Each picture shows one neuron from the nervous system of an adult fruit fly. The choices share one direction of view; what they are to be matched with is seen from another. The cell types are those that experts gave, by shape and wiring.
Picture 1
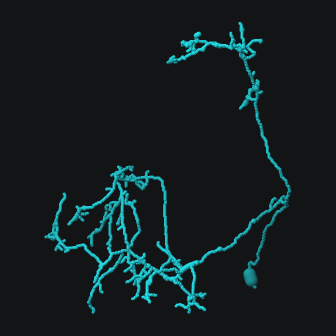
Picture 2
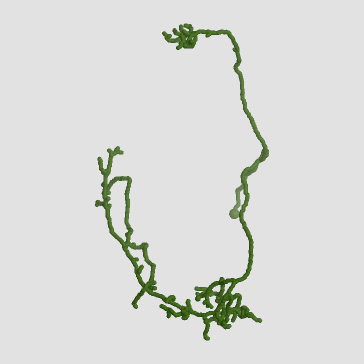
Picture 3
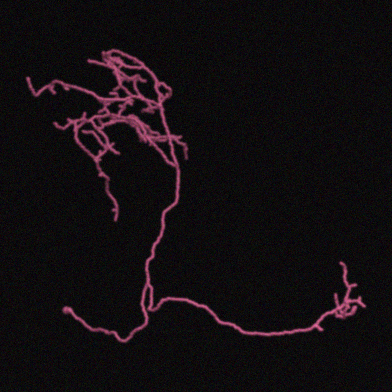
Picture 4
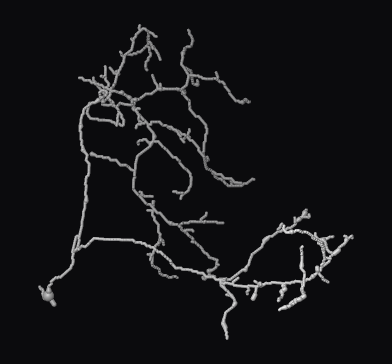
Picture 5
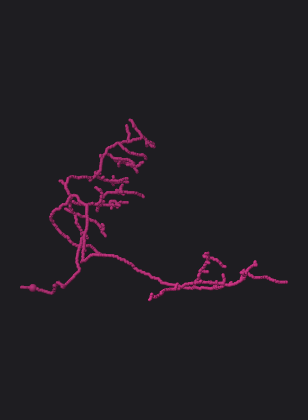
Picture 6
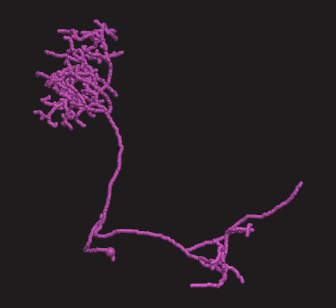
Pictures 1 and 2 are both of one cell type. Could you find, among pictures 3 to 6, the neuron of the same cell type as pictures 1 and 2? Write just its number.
3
